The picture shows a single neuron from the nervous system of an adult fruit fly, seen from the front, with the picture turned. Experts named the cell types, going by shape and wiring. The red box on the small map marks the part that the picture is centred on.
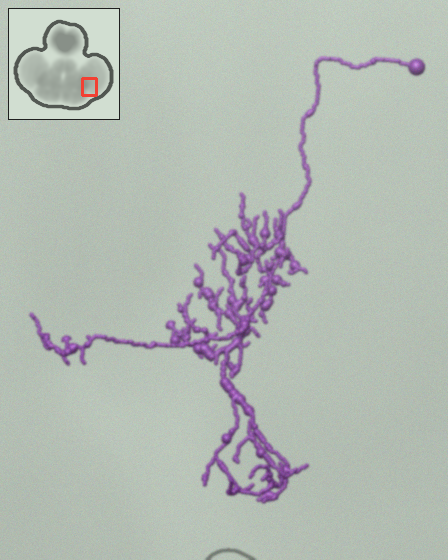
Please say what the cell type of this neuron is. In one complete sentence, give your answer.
With respect to cell type, this neuron is Y12.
